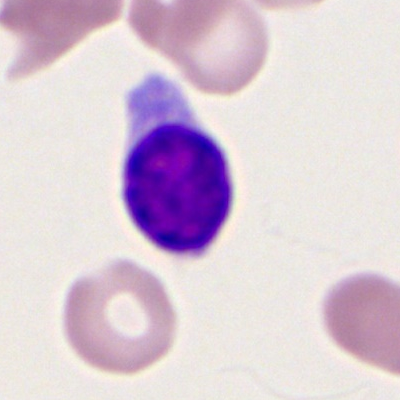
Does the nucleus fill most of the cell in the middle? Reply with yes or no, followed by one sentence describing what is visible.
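Yes. The cytoplasm is scant, leaving the nucleus filling most of the cell.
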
